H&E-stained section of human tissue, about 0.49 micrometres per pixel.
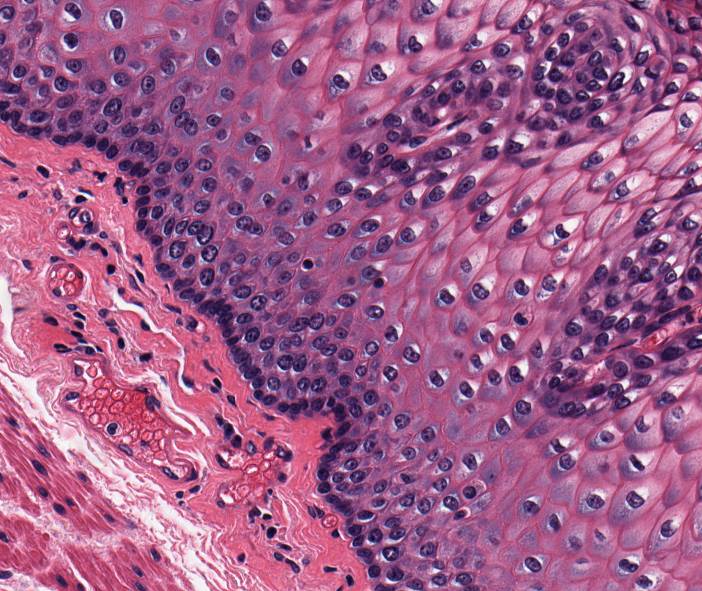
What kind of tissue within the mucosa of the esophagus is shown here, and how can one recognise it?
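Filling the upper and right part of the field is stratified squamous nonkeratinized epithelium; connective tissue sits in the lower left corner. Start at the border between them: the basal cells there have crowded, dark-staining nuclei and scanty cytoplasm.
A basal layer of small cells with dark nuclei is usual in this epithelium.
Follow it toward the upper right: the cells grow larger and flatter, with elongated outlines.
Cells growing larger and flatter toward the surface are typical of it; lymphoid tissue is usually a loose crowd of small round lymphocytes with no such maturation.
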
